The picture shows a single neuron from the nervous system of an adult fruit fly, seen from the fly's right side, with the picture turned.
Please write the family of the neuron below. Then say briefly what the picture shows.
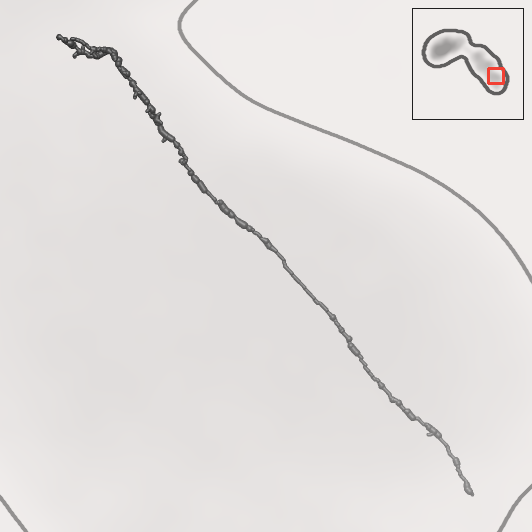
Its family is called class mechanosensory proprioceptive. Its broad class is sensory neuron entering the nerve cord. The drawing shows no cell body. In this view it is about as wide as it is tall.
